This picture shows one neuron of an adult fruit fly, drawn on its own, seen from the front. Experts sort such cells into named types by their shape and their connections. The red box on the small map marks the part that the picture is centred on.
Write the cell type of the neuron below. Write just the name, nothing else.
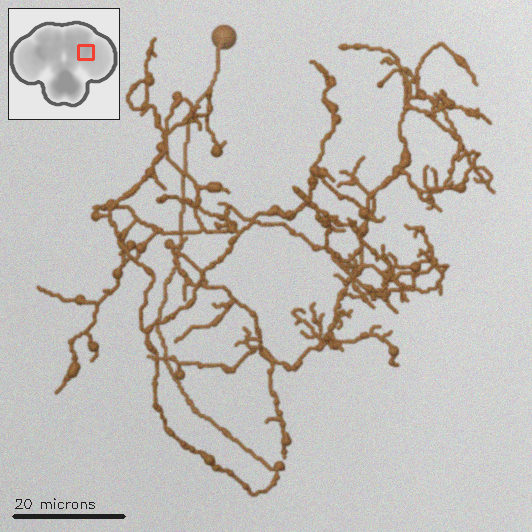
AVLP559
